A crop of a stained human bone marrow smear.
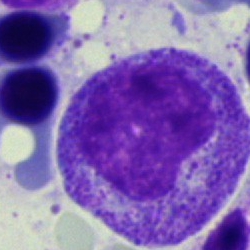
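Myelocyte in the middle of the smear, with a round, smooth outline. Its large nucleus sits toward the upper part of the cell, so a wider band of cytoplasm is left below. Just under the nucleus you'll see a paler, less granular zone of cytoplasm, and there are no vacuoles.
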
